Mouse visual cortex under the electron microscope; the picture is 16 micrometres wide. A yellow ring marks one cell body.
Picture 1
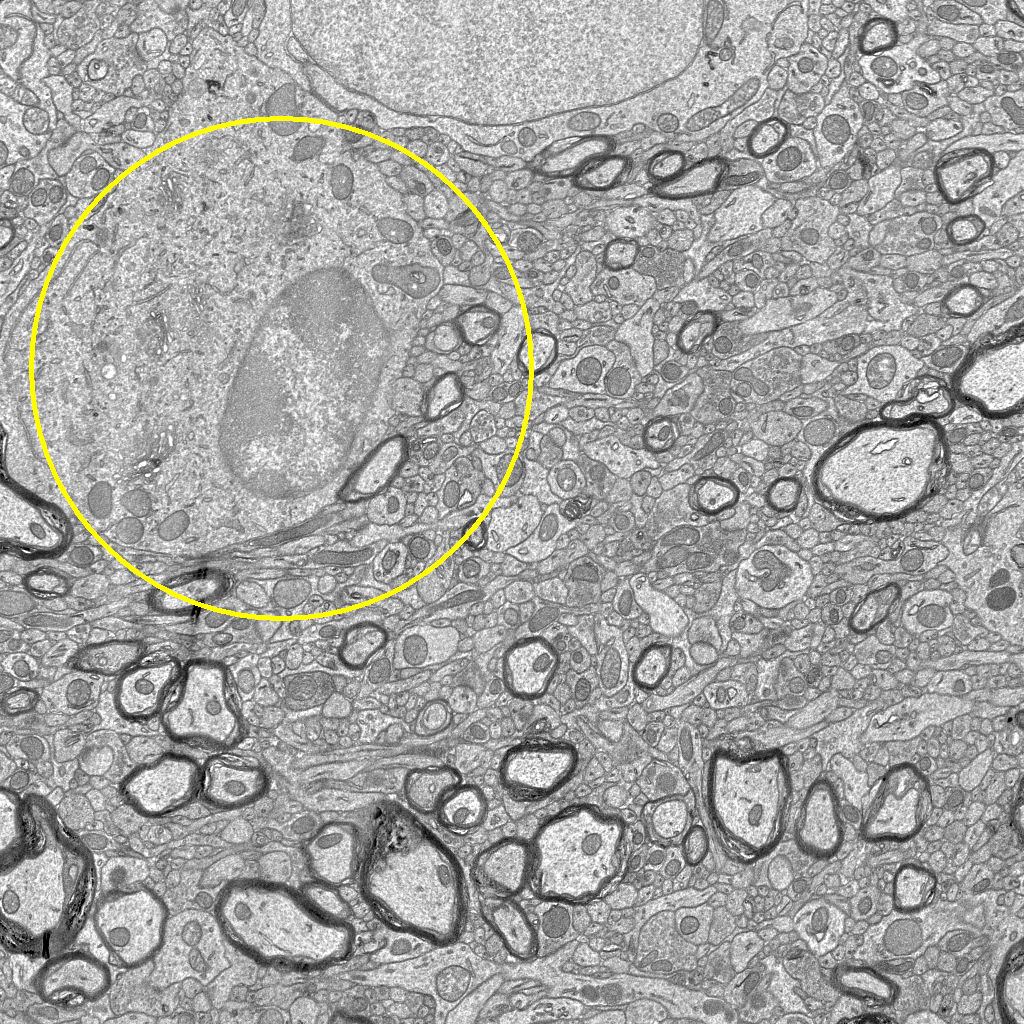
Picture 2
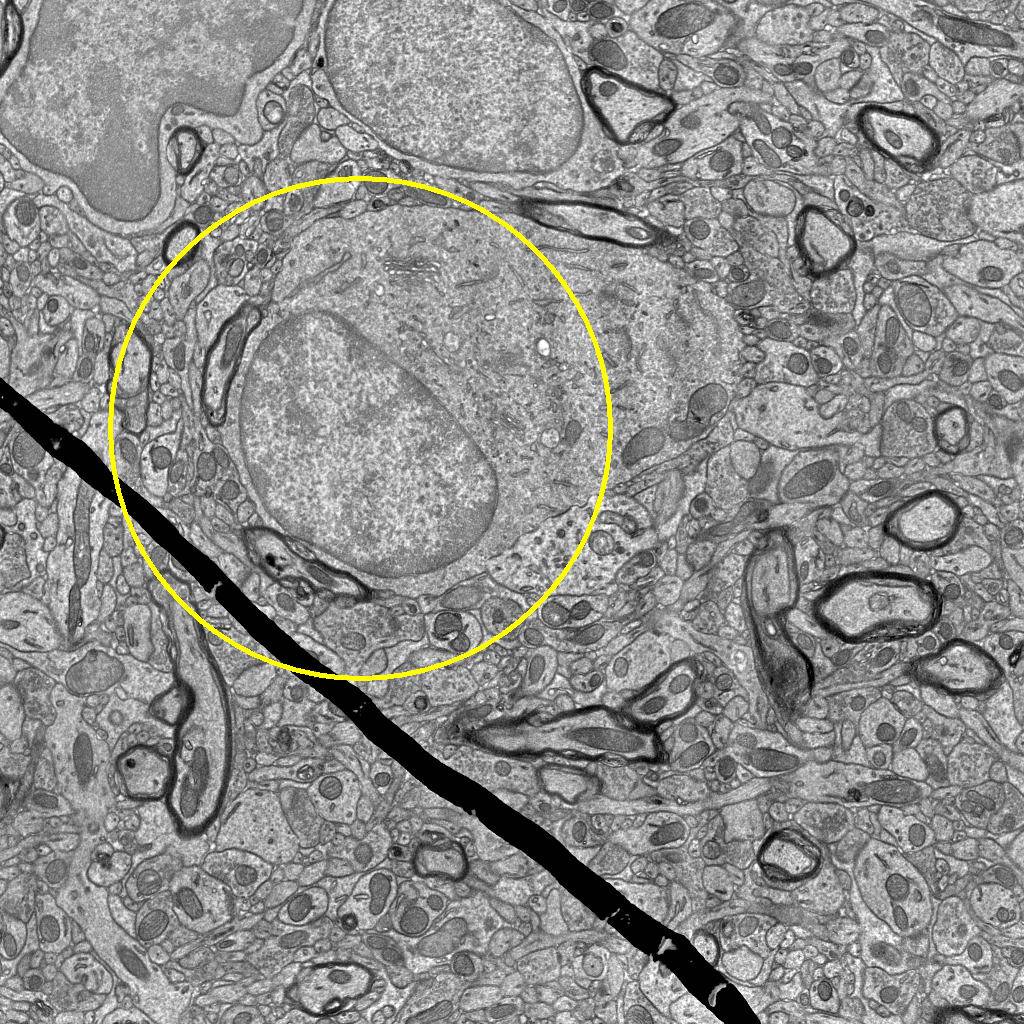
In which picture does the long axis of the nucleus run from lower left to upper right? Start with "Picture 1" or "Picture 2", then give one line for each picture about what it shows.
Picture 1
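What picture 1 shows: The whole nucleus is visible as a smooth oval whose long axis runs from upper right to lower left.
What picture 2 shows: The nucleus is a large oval whose long axis runs from upper left to lower right.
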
